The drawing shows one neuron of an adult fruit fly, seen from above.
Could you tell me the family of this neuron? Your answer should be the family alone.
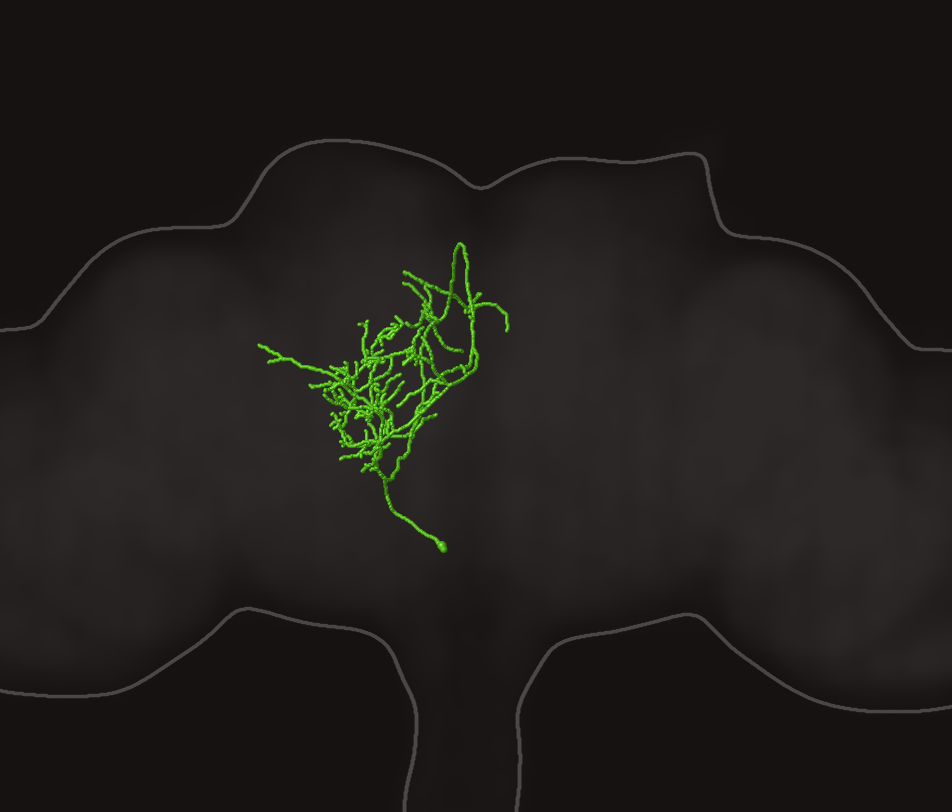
hemilineage DM2_central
